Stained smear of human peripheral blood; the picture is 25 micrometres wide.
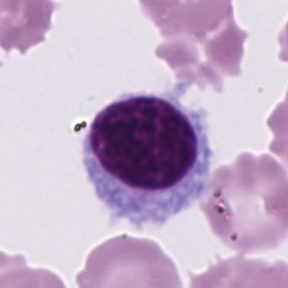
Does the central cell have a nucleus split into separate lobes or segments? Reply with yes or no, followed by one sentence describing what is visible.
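No. The nucleus is oval with no indentation or lobes.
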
